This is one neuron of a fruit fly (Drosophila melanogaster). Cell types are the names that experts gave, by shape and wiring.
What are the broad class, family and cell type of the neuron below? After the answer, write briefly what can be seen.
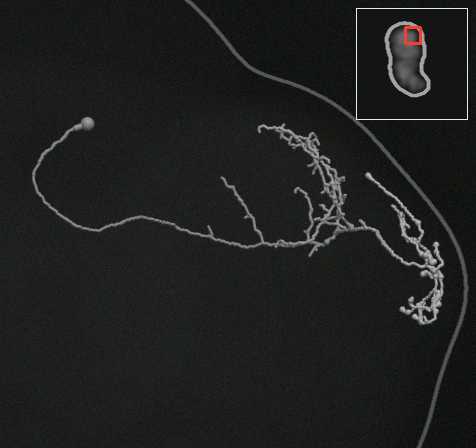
It is a central-brain intrinsic neuron. The family is hemilineage LHa3. Its cell type is CB2467. Its cell body lies at the upper left of the picture. As drawn here it is wider than it is tall.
